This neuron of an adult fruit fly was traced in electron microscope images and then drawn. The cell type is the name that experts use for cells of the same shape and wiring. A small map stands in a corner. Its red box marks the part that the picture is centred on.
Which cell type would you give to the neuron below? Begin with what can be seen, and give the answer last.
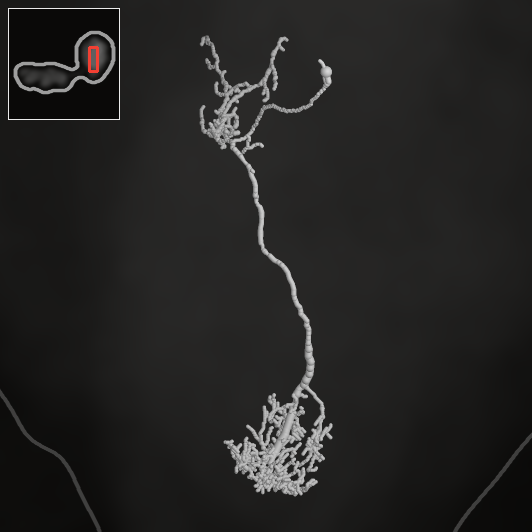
The cell body is at the top of the picture. Dozens of branch ends can be seen. This is a visual projection neuron. Its cell type is LoVP18.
